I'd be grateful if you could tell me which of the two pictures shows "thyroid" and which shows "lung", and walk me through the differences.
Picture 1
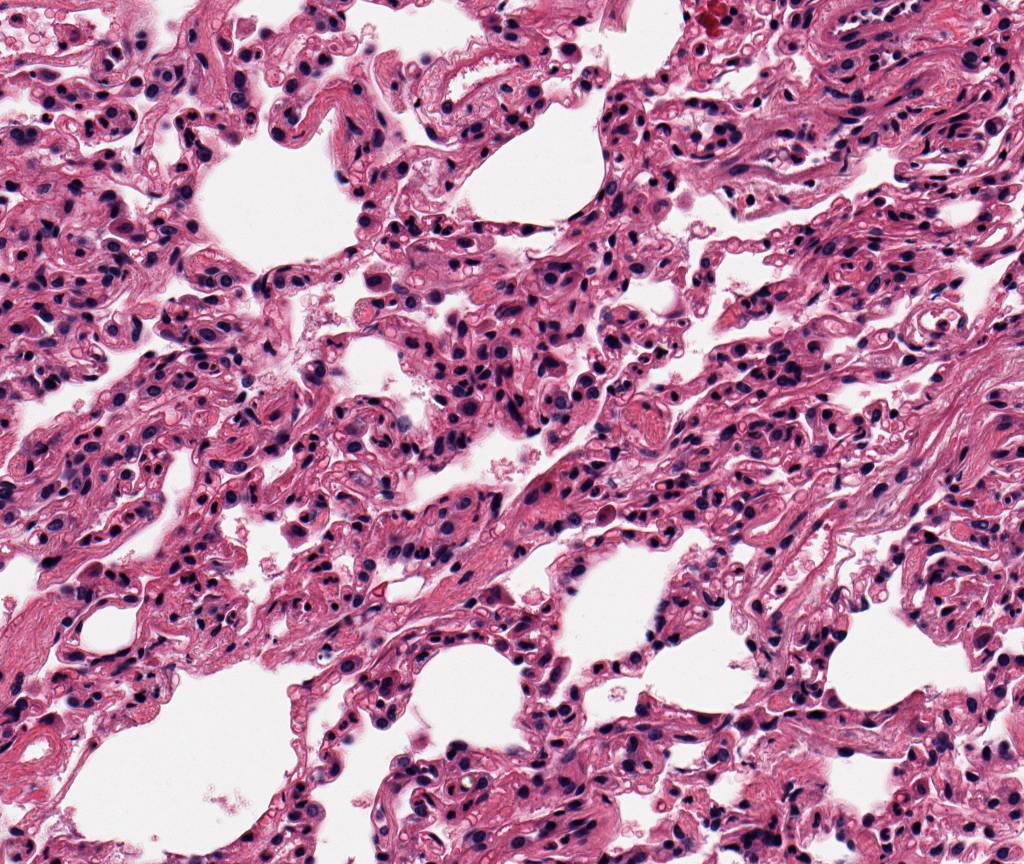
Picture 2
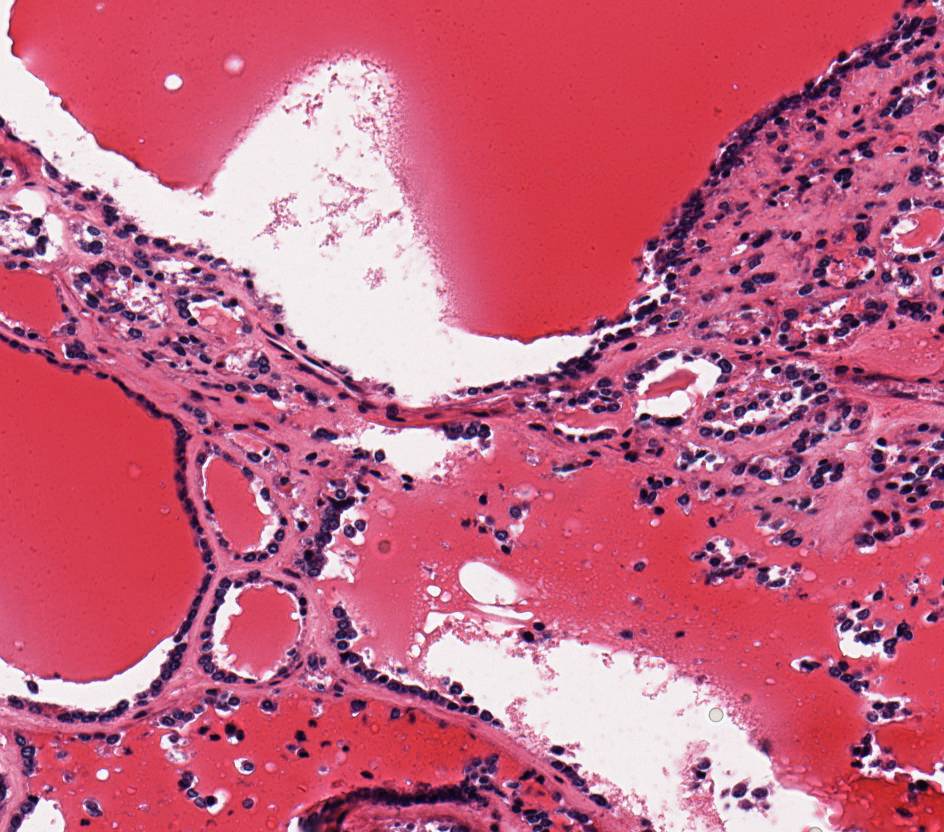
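The lung occupies picture 1; the thyroid, picture 2. Lung: cellular tissue strands form a meshwork around irregular empty spaces; the walls are widened by pink fibrous tissue crowded with mostly small, dark, round to oval nuclei. Thyroid: large distended follicles at top and left hold homogeneous deep pink colloid and are lined by one layer of flattened to low cuboidal cells with small, round, dark-staining, non-overlapping nuclei.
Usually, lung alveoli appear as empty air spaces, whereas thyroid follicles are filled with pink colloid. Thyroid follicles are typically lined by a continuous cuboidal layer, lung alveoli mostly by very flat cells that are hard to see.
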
